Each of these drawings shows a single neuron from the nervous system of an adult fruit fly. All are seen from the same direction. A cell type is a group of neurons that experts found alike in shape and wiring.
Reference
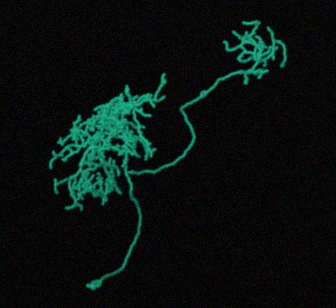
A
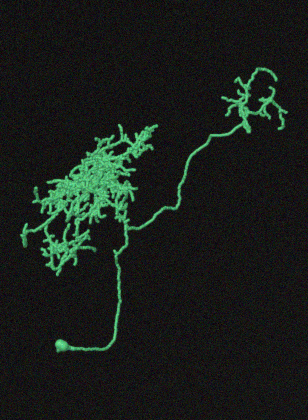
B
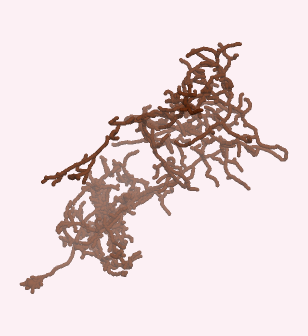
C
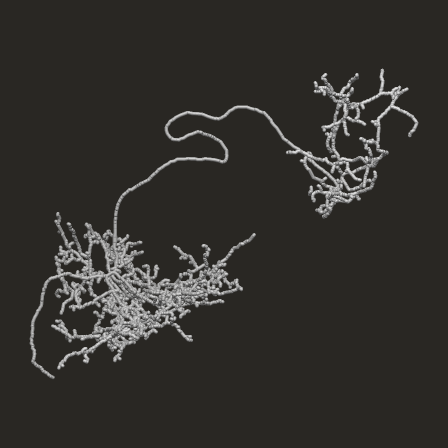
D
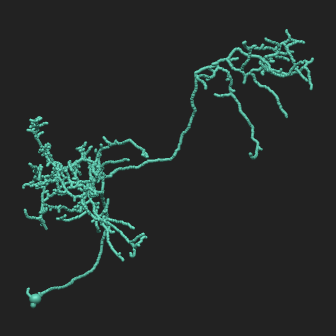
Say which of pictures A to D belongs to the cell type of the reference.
A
